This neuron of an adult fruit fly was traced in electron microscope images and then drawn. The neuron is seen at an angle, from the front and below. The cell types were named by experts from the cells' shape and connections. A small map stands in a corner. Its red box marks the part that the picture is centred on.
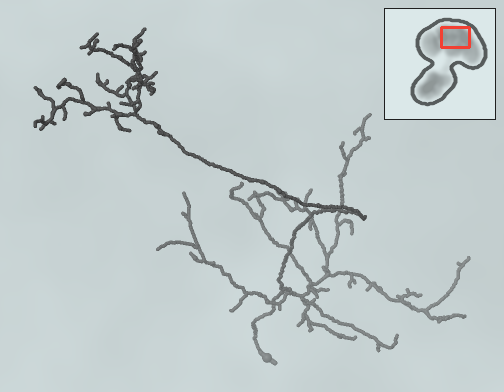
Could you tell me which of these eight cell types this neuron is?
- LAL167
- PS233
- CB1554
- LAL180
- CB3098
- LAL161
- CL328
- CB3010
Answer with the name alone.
CB3010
